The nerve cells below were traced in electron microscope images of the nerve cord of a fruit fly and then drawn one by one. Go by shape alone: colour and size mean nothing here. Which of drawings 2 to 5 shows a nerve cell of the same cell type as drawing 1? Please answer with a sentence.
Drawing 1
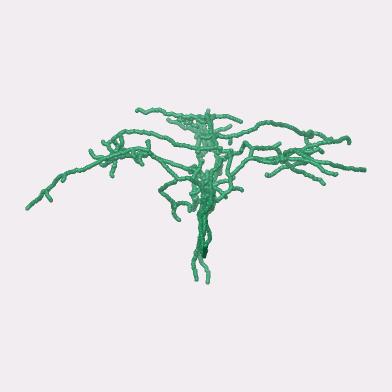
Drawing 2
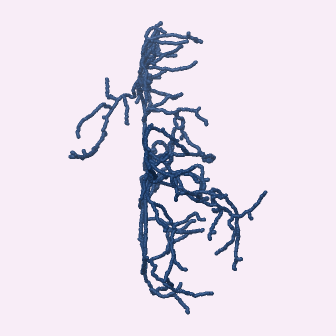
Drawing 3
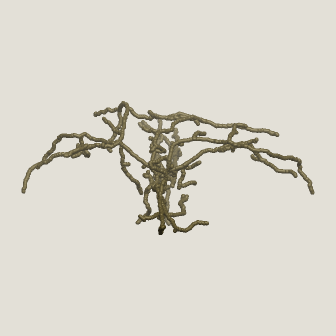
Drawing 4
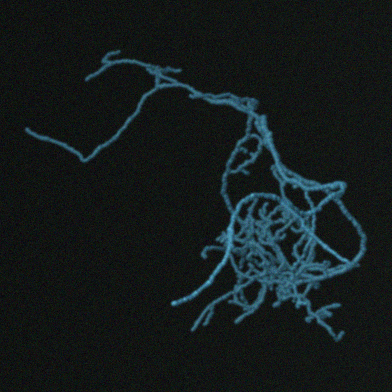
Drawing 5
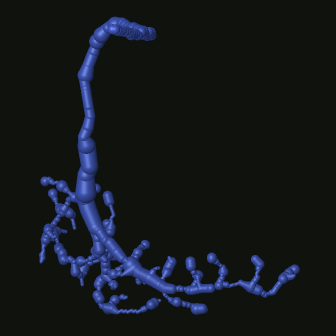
Drawing 3 is of the same cell type.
